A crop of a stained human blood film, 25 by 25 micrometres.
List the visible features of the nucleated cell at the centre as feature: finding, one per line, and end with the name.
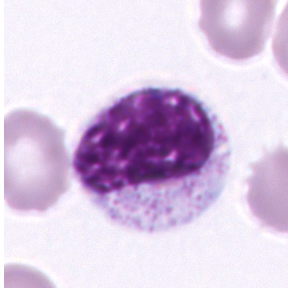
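Overall shape: round, smooth outline
Nucleus: one oval mass, no lobes
Nucleoli: none to be seen
Granules: fine, purplish, scattered through the cytoplasm
Call: metamyelocyte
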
